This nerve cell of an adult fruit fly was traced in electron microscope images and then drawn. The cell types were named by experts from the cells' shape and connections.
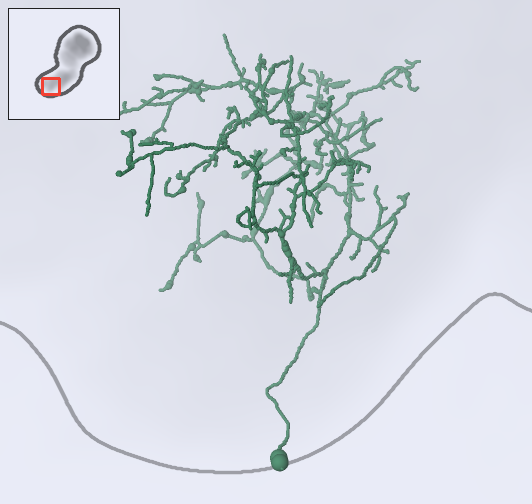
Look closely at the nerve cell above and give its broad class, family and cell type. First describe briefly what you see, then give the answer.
The picture shows dozens of branch ends. As drawn here it is taller than it is wide. Its broad class is nerve-cord intrinsic neuron. The family is hemilineage 16B. It is of cell type IN16B085.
